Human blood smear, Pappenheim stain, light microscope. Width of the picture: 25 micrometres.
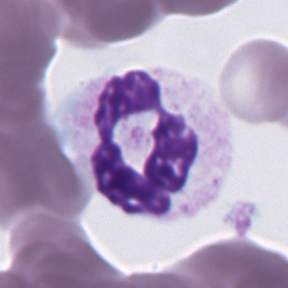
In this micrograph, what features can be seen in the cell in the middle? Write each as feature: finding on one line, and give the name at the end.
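Outline: just roughly round
Edge: smooth, no projections
Nucleus: runs in a loop round a central patch of cytoplasm
Chromatin: dark purple and coarsely clumped
Name: segmented neutrophil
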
